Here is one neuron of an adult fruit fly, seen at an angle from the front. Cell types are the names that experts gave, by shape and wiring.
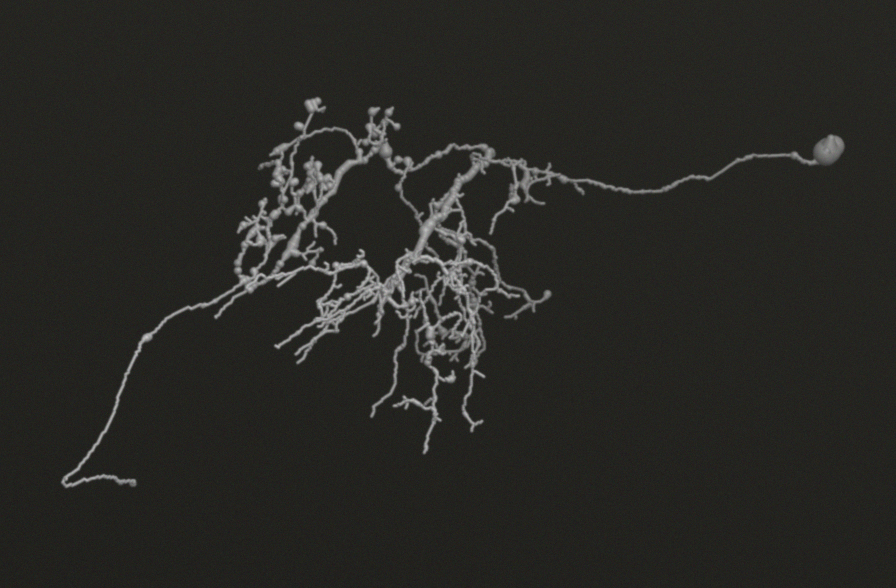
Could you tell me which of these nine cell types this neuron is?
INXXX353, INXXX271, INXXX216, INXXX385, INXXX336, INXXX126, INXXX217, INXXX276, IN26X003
INXXX276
